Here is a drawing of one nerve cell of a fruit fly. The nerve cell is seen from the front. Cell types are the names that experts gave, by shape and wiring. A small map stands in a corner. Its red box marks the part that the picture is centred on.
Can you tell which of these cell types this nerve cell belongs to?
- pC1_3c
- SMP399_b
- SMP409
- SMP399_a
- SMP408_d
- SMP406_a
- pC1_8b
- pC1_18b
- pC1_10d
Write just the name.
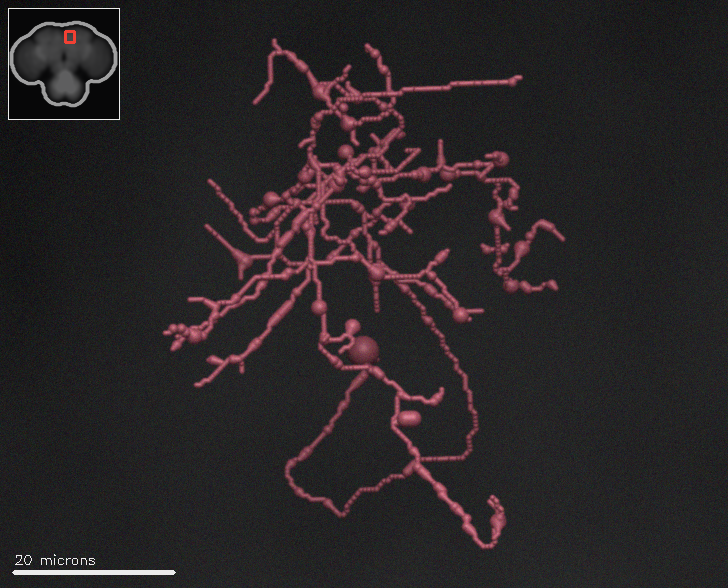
SMP409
